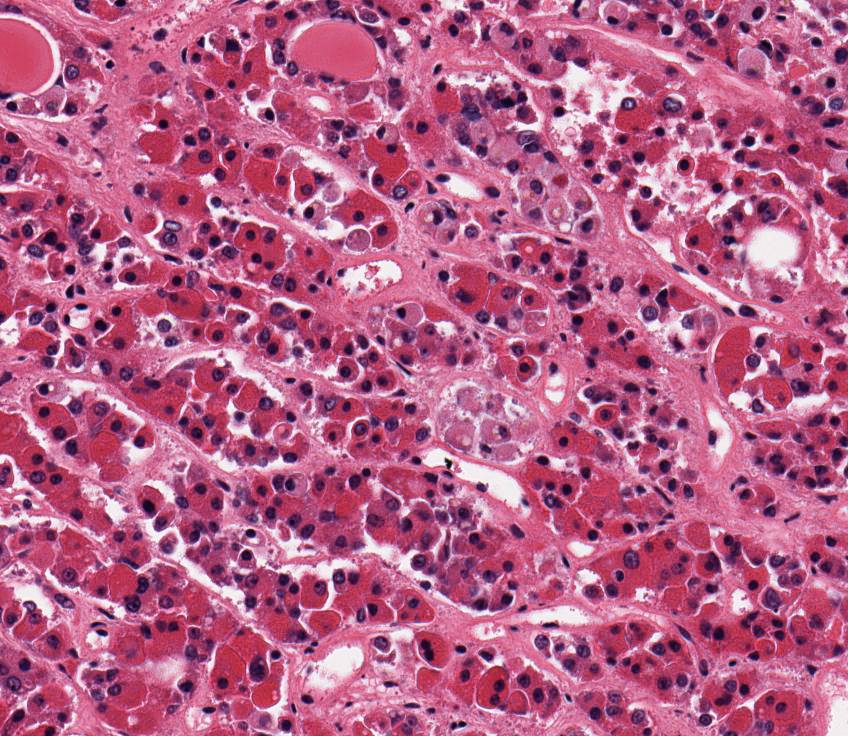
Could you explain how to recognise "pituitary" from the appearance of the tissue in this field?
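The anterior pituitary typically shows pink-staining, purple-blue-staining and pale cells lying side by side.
Here most cells have abundant, intensely red cytoplasm; small groups with pale grey-pink, finely vacuolated cytoplasm lie among them, clearest in the centre and upper centre. Red and pale cells side by side go with the pituitary. Nuclei round, darkly stained, one in most cells. Narrow elongated thin-walled spaces, many empty, run between the cell nests alongside the septa.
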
